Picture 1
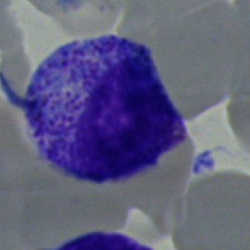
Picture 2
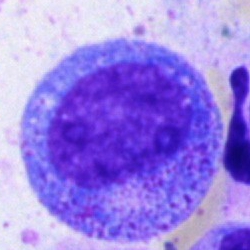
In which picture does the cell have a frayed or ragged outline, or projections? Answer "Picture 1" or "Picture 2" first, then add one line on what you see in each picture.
Picture 1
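In picture 1: A thin dark strand projects outward from the left edge of the cell.
In picture 2: The cell outline is round with a smooth edge.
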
